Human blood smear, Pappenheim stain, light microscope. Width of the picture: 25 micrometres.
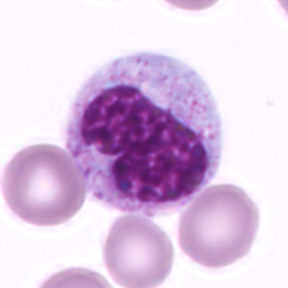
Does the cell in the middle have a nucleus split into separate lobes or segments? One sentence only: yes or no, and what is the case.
No, rather than lobes, the nucleus is one compact round, oval or kidney-shaped mass.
